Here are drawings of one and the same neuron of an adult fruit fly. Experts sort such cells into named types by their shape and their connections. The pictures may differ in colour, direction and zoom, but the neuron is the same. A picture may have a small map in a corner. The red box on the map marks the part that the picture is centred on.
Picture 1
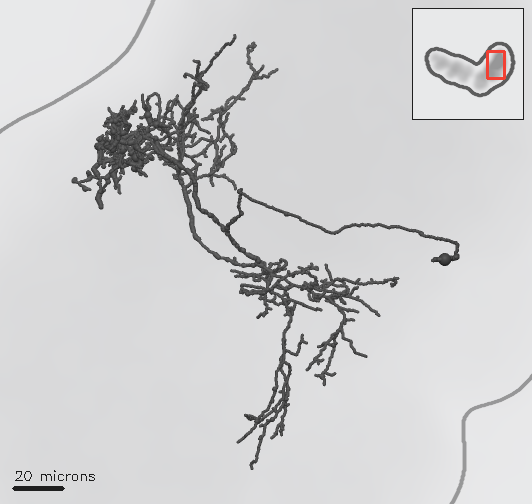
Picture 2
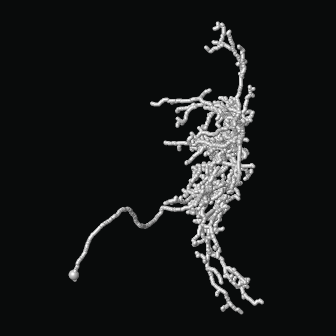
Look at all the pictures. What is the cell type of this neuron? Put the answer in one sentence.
The cell type is PS046.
